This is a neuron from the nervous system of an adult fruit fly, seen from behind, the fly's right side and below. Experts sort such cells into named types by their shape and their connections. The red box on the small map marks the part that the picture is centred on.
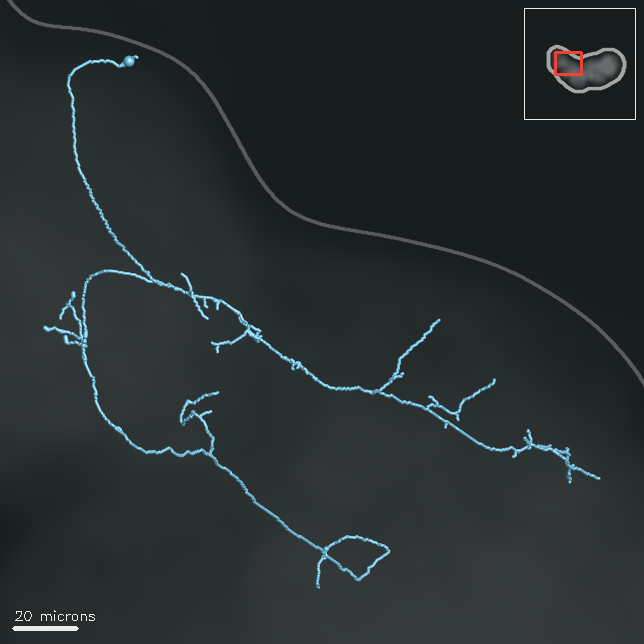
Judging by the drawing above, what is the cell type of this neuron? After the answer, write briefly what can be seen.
It is of cell type IN07B096_b. It is a nerve-cord intrinsic neuron. Its cell body lies at the upper left of the picture. From left to right in the picture it spans about 180 microns.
